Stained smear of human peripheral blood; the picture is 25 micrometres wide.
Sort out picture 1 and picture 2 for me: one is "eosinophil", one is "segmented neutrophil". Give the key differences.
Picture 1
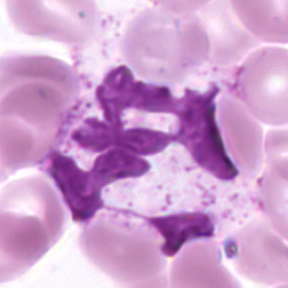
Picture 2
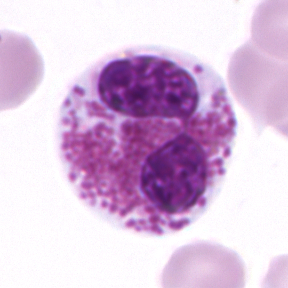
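Picture 1 shows the segmented neutrophil, and picture 2 shows the eosinophil. First, the nucleus: in picture 1 it is split into several separate lobes, whereas in picture 2 one lobe sits at the top of the cell and the other at the lower right.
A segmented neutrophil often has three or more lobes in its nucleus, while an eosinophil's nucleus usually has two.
Second, the chromatin: it is dark purple in both, dense throughout the lobes in picture 1 and coarsely clumped in picture 2. Third, the cytoplasm and granules: picture 1 has very pale, almost colourless cytoplasm with a faint pink tint, through which fine, small lilac-pink granules are scattered, while in picture 2 many coarse, round, pinkish-red granules fill most of the cytoplasm.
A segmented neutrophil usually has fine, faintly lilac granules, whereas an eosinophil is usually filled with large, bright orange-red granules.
Finally, size: the cell in picture 2 is about 16 micrometres across.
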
